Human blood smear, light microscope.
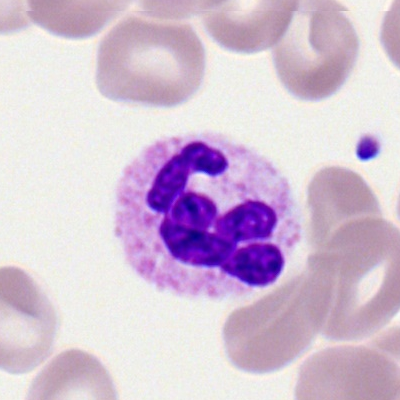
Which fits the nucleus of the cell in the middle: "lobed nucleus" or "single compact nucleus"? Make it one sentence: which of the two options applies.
What this cell has is a nucleus split into lobes.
